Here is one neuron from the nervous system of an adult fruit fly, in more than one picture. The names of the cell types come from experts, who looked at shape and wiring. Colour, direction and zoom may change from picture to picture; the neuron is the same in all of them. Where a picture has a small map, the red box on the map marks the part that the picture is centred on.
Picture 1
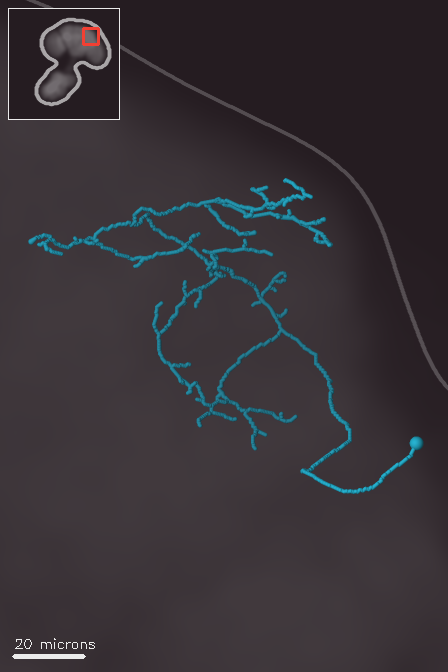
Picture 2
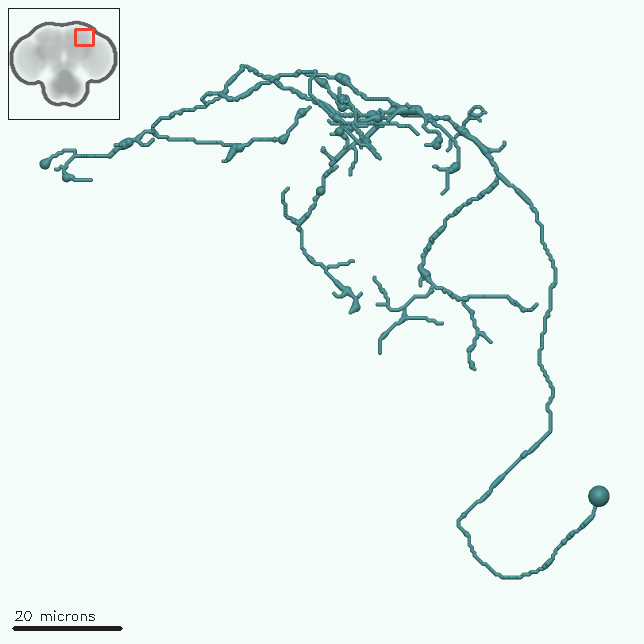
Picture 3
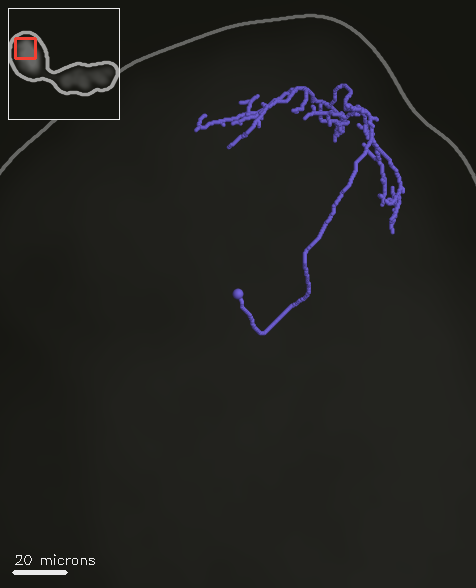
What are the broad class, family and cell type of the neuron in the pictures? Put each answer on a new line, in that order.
central-brain intrinsic neuron
hemilineage LHa3
LHAV3n1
